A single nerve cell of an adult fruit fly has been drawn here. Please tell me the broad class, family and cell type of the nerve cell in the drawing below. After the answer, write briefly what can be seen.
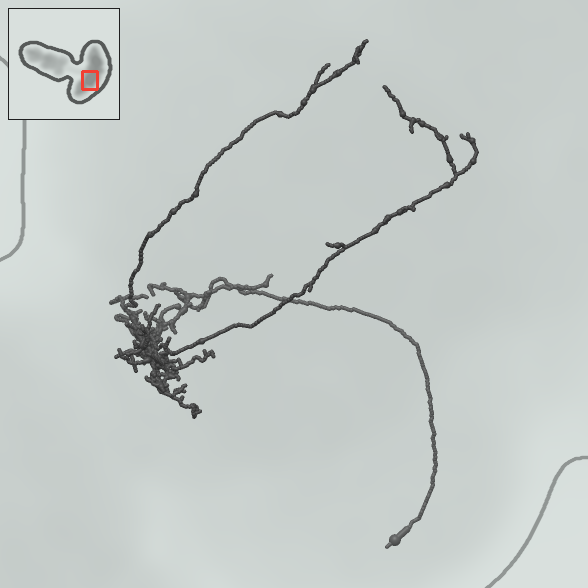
This is a central-brain intrinsic neuron. Its family is hemilineage WEDa2. Its cell type is PLP026. It is in the brain and does not reach the nerve cord. The picture shows dozens of branch ends.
